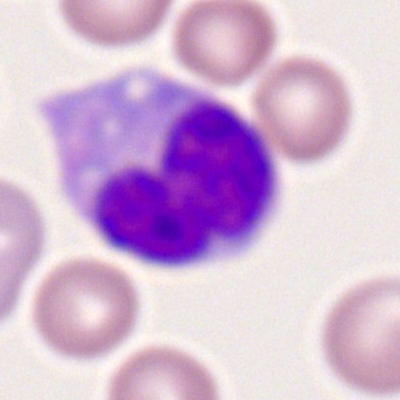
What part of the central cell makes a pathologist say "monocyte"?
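This monocyte has dense, dark purple chromatin. Its cytoplasm is pale lilac and abundant, forming a broad area to the left of the nucleus. Several small clear vacuoles lie within that cytoplasm.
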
